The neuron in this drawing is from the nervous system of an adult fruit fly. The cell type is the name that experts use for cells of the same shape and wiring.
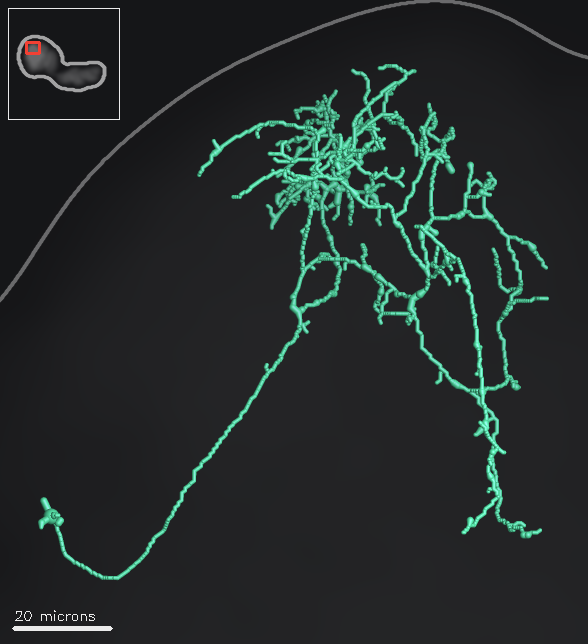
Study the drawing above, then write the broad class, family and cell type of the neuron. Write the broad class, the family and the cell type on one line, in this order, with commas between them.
central-brain intrinsic neuron, hemilineage SLPal3_and_SLPal4_dorsal, SLP171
